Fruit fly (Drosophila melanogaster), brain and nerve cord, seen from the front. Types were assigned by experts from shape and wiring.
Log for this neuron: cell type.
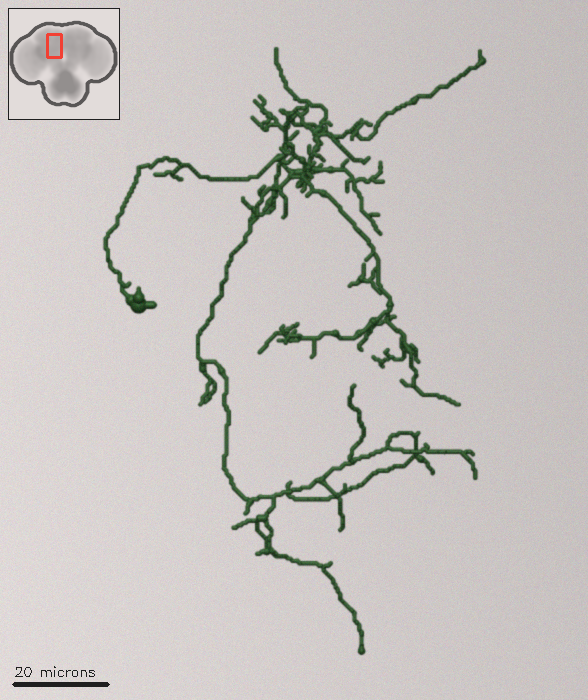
LAL030d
